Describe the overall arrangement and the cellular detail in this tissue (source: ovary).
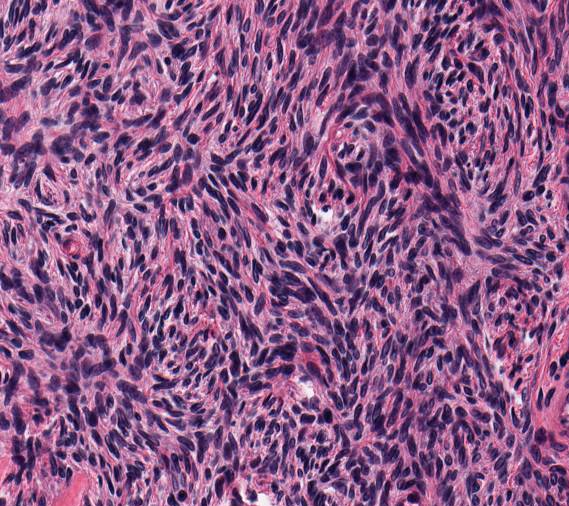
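Here I see spindle cells gathered into short fascicles, and these cross one another in varying directions. Their nuclei look elongated to oval and are darkly stained. The cells seem to have only scant, ill-defined pink cytoplasm. Down at the lower left corner there is a small area of denser pink collagen.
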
